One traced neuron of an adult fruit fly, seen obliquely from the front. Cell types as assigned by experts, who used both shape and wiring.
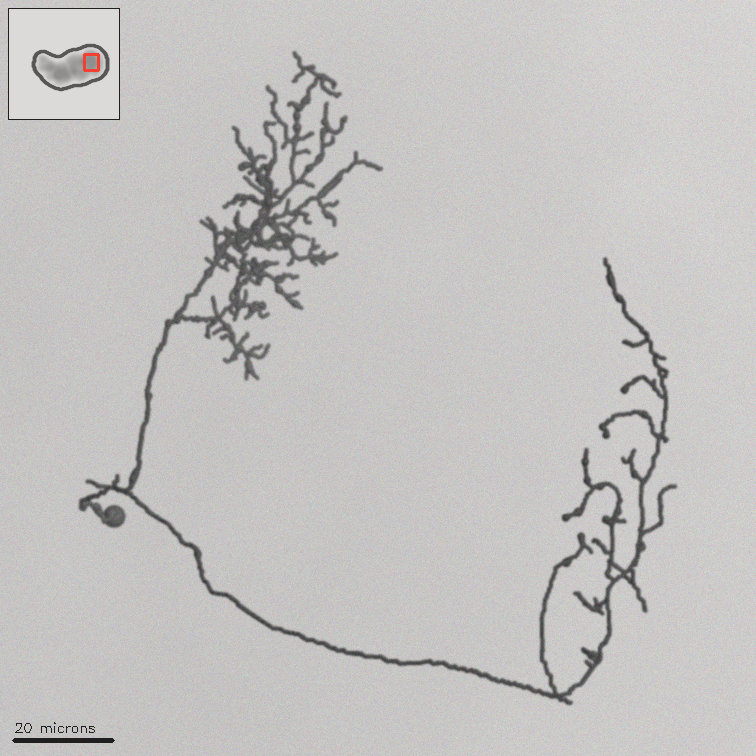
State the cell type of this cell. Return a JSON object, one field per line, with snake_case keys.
{
 "cell_type": "MeLo11"
}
